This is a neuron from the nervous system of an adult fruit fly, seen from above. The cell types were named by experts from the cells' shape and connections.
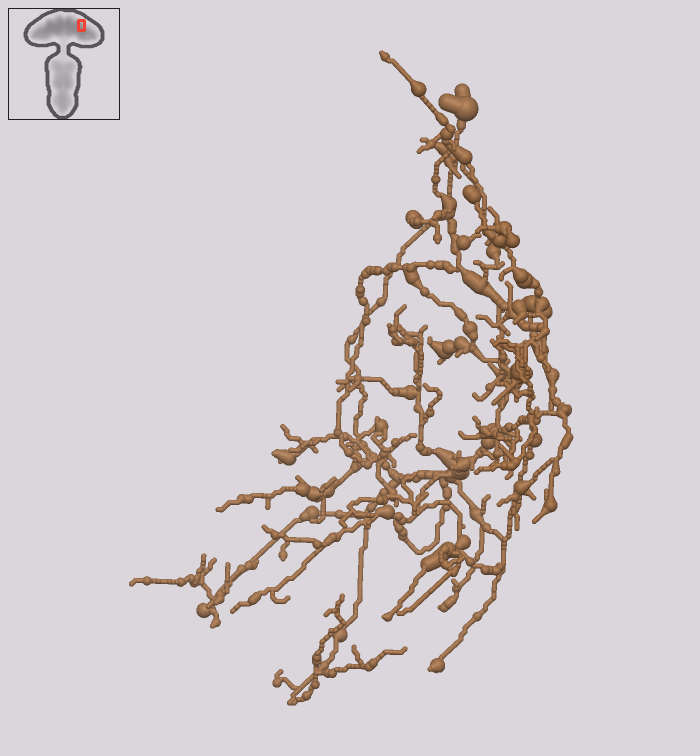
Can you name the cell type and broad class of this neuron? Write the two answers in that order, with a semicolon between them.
AVLP410; central-brain intrinsic neuron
